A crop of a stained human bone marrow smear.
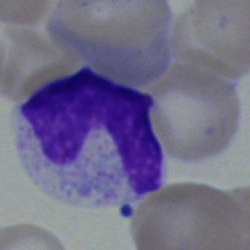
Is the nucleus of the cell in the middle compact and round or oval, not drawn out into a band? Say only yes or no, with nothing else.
No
